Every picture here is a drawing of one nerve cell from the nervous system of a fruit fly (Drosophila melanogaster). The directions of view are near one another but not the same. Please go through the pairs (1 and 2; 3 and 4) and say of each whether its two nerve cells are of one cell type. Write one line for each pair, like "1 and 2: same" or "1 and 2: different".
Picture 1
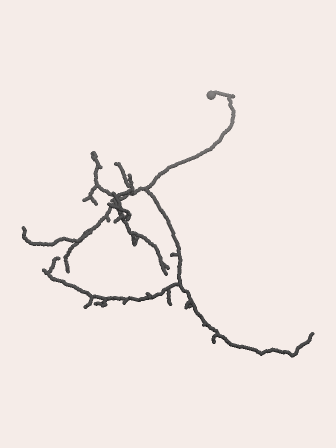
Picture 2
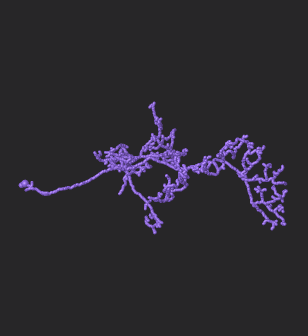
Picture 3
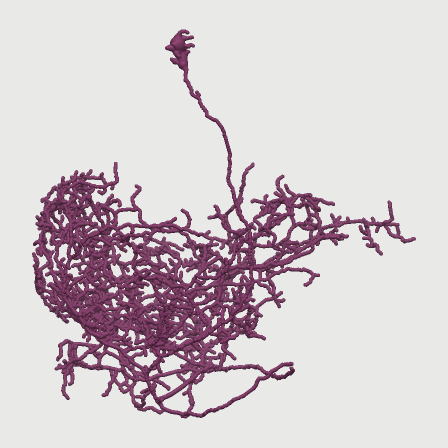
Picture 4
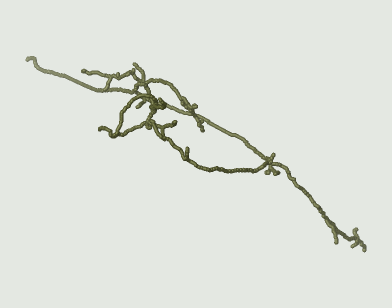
1 and 2: different
3 and 4: different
